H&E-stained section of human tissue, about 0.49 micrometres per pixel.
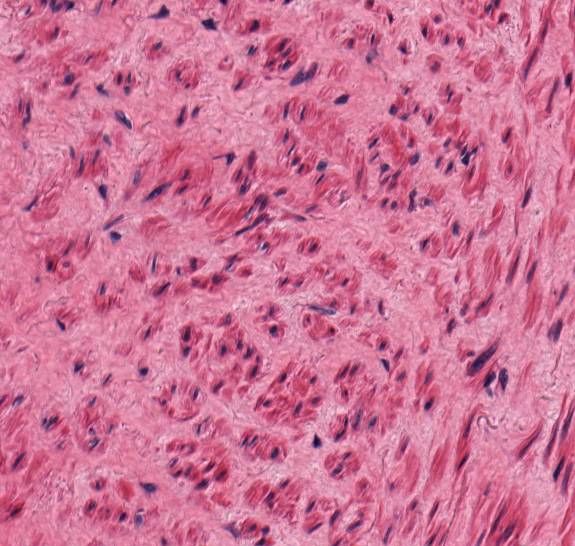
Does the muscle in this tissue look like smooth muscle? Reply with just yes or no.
Yes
